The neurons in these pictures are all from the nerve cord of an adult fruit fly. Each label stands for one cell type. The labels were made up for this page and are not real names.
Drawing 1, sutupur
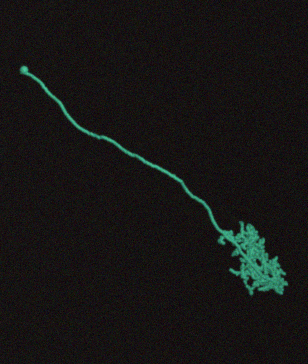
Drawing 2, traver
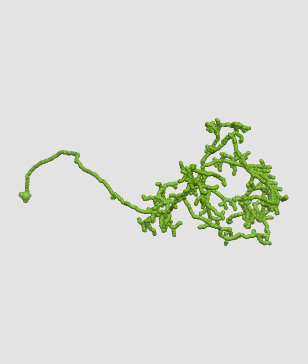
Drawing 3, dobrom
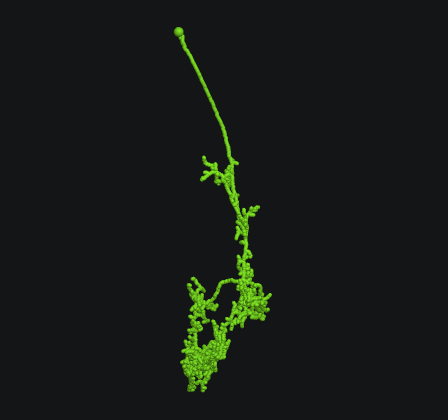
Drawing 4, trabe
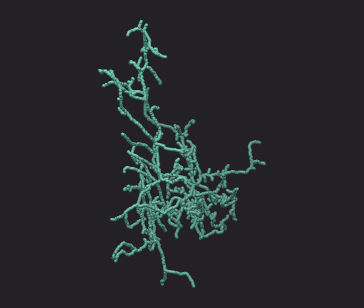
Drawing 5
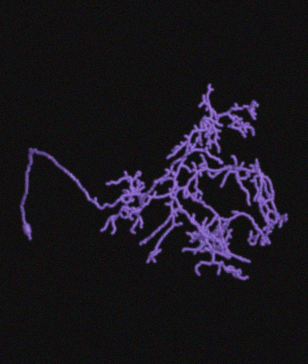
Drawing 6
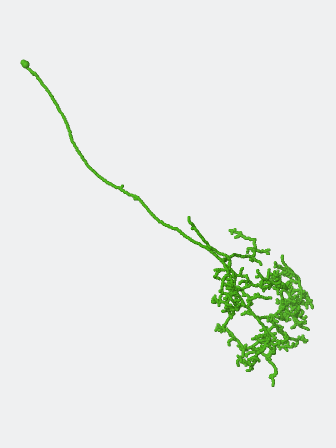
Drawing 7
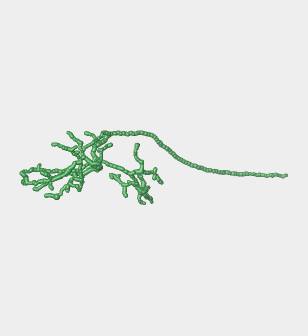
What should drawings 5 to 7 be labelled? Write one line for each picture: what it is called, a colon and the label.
5: traver
6: dobrom
7: sutupur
